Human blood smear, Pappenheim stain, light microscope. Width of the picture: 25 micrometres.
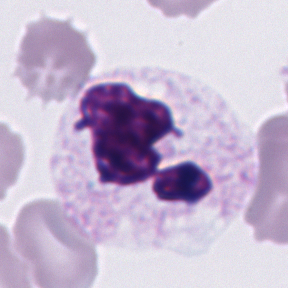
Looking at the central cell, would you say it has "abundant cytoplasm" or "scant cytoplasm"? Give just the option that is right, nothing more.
Abundant cytoplasm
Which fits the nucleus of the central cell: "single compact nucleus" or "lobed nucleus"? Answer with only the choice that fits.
Lobed nucleus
